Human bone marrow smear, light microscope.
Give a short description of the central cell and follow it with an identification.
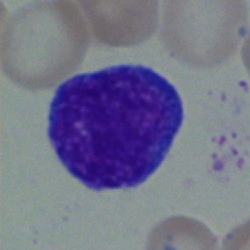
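Notice how the nucleus fills almost the whole cell. Cytoplasm is scant, at most a very thin rim at the edge. Take your time looking, and you won't find any granules or any vacuoles in it. This is a blast.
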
